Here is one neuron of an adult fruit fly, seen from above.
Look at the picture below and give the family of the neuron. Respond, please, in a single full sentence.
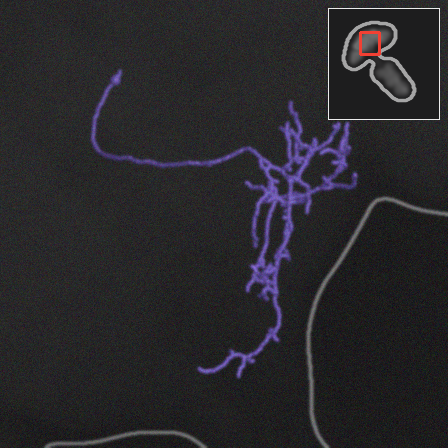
By its family, the neuron is hemilineage MD3.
